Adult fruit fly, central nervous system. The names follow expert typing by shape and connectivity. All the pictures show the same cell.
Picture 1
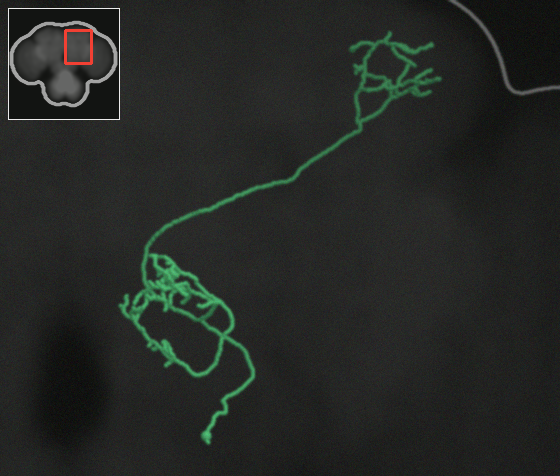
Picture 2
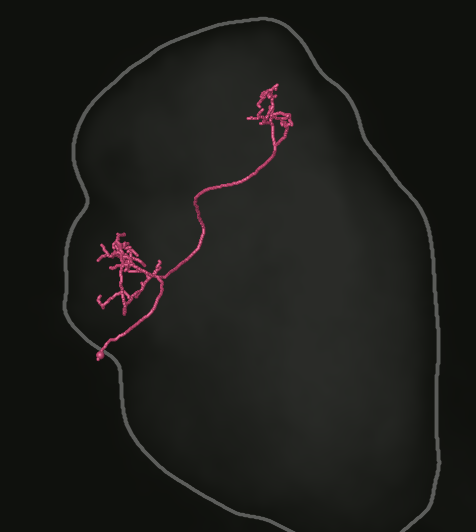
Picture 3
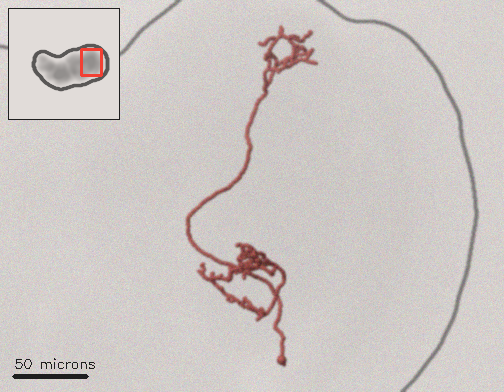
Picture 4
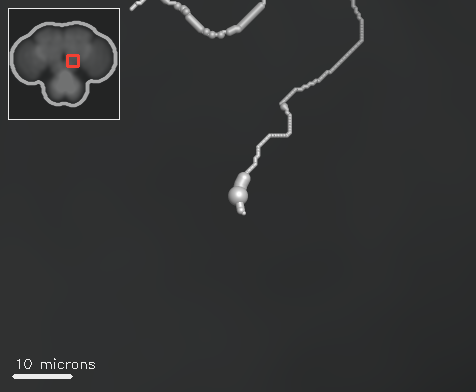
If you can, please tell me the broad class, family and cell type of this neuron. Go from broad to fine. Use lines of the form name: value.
broad class: central-brain intrinsic neuron
family: hemilineage ALv1
cell type: DC4_vPN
